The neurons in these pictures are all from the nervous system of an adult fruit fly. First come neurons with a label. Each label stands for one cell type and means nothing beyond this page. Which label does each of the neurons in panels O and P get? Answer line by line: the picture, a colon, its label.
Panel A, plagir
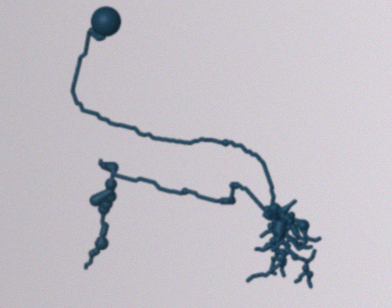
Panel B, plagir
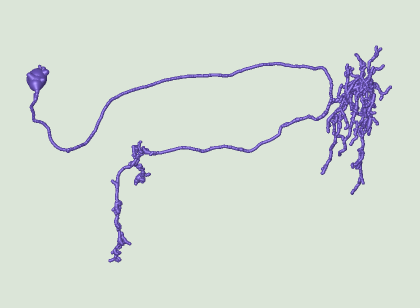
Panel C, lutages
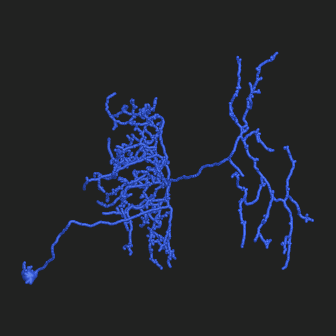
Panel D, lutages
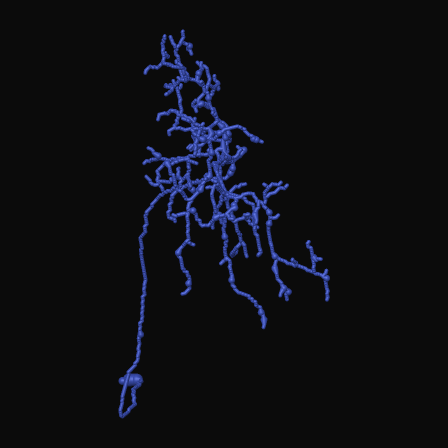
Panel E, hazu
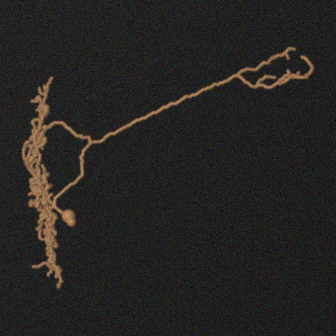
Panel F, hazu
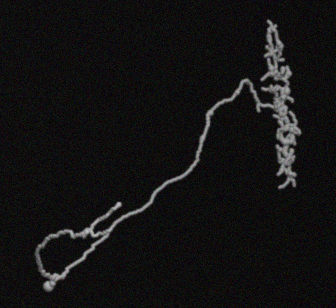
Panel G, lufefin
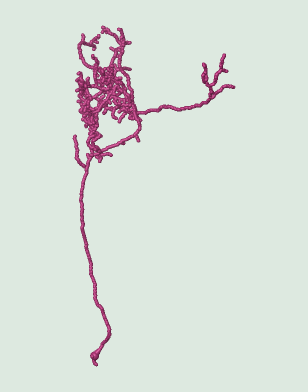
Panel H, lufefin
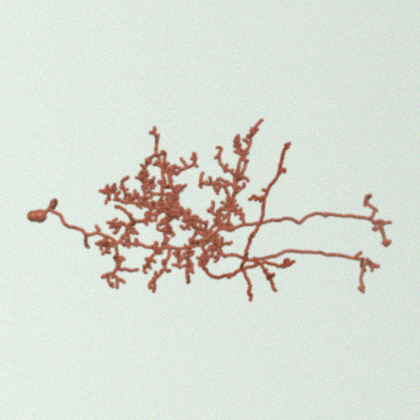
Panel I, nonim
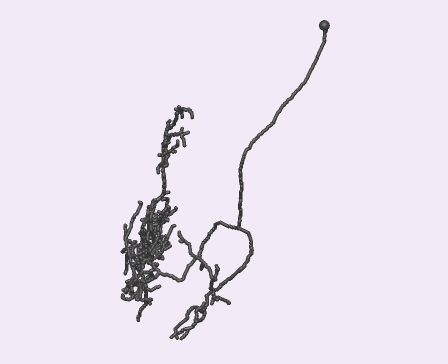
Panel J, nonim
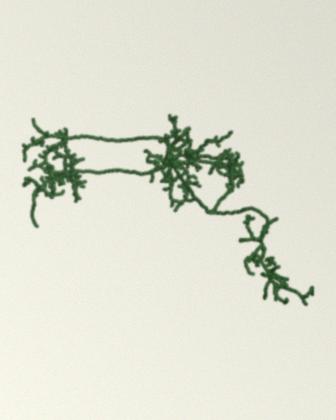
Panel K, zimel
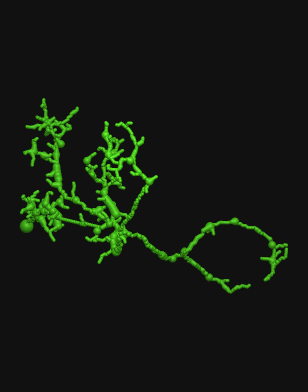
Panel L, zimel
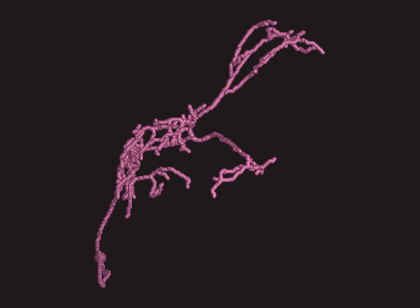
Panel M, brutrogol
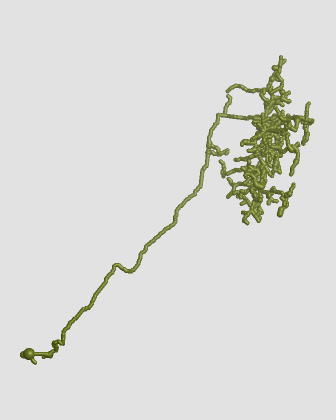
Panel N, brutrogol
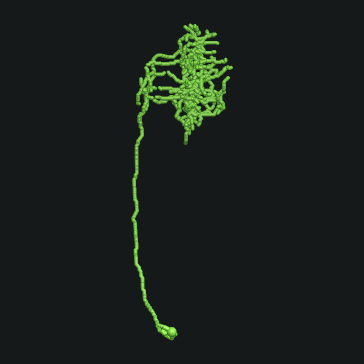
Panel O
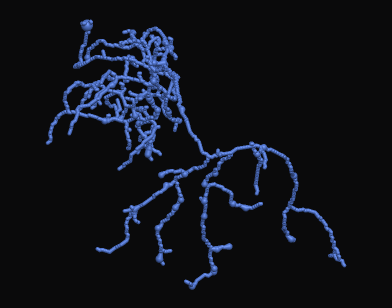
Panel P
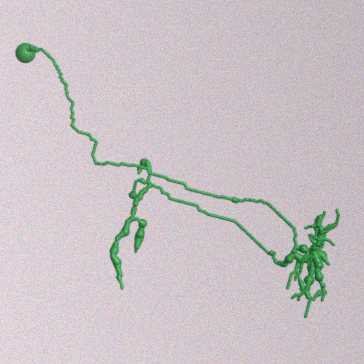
O: lutages
P: plagir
